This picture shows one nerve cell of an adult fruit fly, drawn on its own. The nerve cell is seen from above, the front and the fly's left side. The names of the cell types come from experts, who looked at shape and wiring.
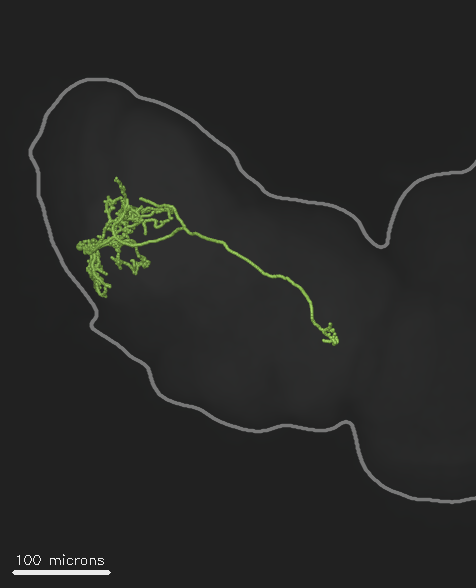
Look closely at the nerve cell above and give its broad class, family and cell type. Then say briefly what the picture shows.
Its broad class is central-brain intrinsic neuron. The family is hemilineage VLPa1_lateral. Its cell type is CB3657. By the scale bar it is about 250 microns wide in this view. In this view it is wider than it is tall.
